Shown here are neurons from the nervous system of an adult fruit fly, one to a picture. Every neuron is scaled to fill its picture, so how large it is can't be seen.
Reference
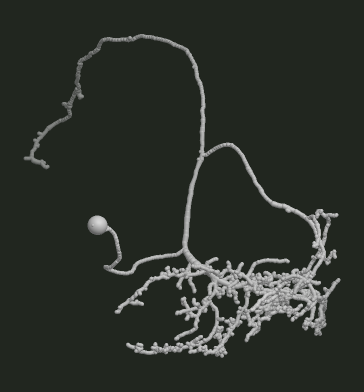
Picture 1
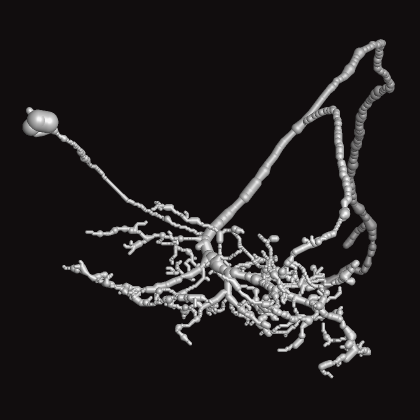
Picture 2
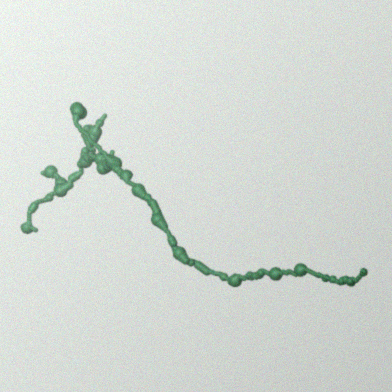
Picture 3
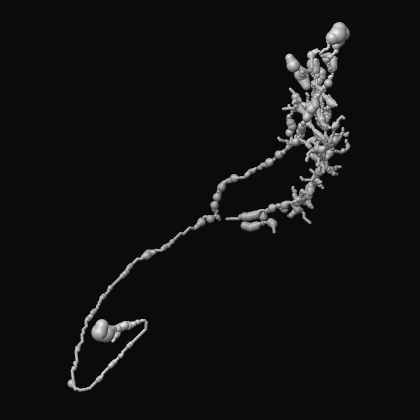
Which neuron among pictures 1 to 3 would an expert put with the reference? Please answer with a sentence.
The neuron in picture 1 is of the same cell type.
